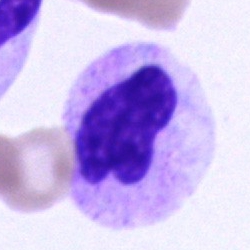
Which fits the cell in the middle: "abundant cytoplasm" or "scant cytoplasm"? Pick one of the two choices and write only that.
Abundant cytoplasm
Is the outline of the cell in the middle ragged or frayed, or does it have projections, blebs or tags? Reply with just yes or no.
No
